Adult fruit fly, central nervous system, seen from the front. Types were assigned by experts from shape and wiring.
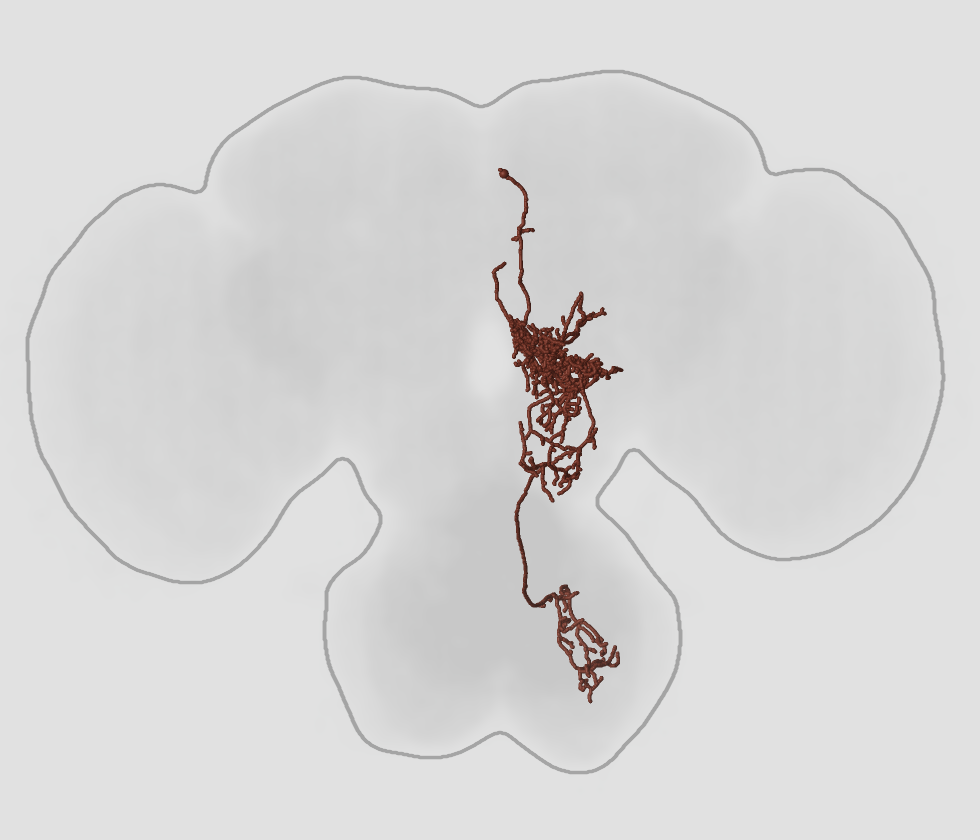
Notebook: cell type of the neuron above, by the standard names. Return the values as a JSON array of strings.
["DNp56"]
